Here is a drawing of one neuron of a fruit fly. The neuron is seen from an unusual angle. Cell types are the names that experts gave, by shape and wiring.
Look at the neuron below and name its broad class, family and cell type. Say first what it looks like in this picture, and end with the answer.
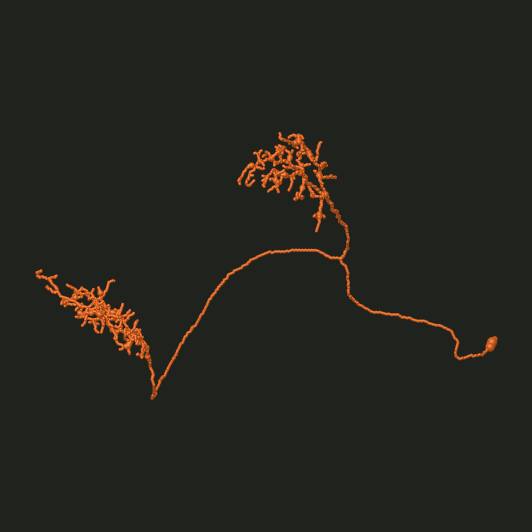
The picture shows dozens of branch ends. As drawn here it is wider than it is tall. It is an optic-lobe intrinsic neuron. The family is Tm. It is of cell type Tm30.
